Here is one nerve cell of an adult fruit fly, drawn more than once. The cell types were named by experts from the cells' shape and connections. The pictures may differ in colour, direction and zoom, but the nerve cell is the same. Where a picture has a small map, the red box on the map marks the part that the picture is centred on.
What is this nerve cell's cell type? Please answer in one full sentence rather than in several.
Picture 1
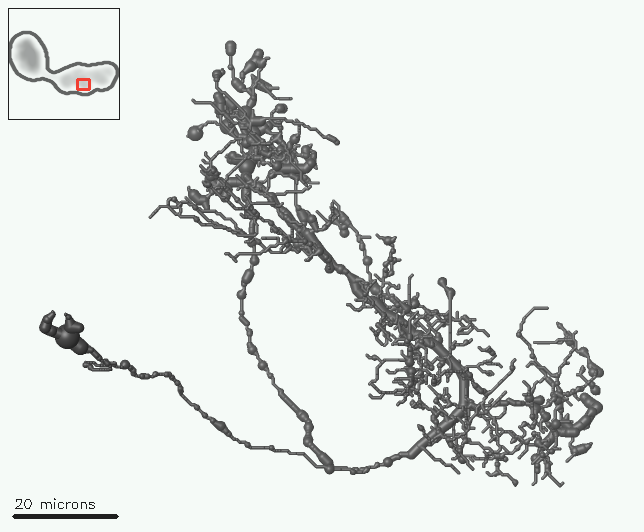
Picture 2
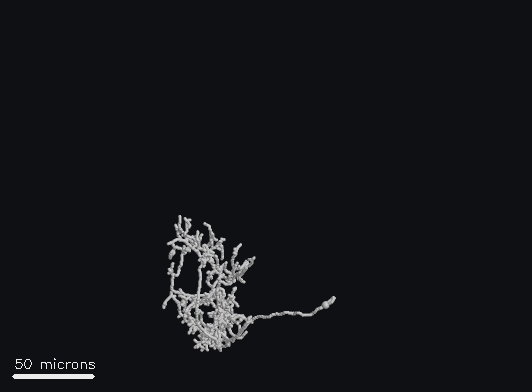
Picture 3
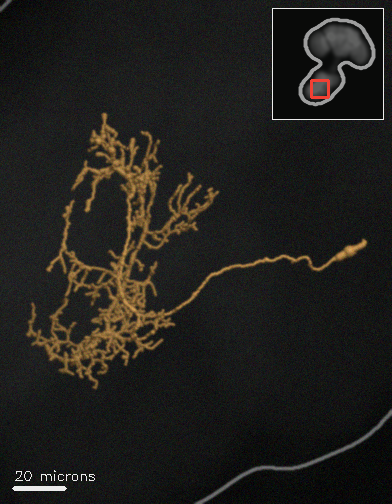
Belonging to the cell type IN13B019 is this nerve cell.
